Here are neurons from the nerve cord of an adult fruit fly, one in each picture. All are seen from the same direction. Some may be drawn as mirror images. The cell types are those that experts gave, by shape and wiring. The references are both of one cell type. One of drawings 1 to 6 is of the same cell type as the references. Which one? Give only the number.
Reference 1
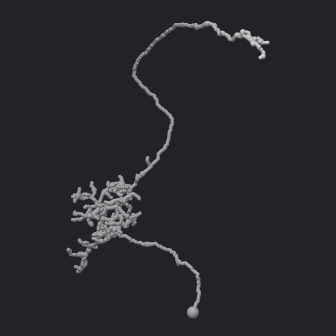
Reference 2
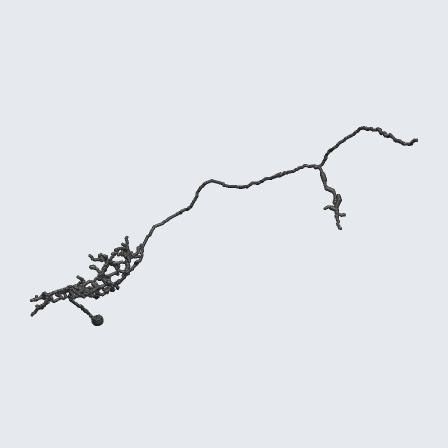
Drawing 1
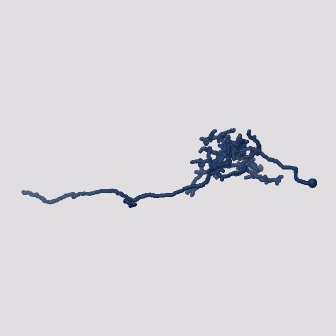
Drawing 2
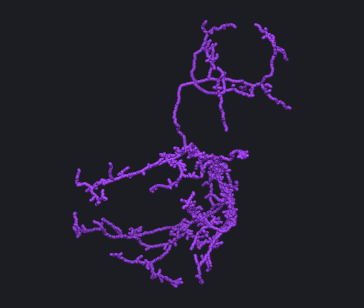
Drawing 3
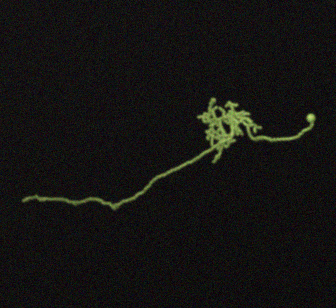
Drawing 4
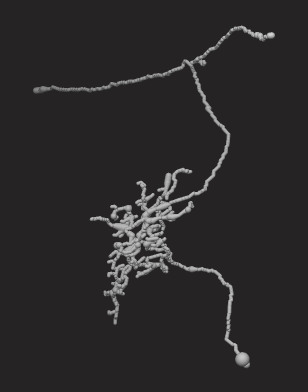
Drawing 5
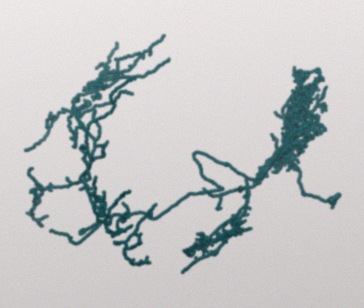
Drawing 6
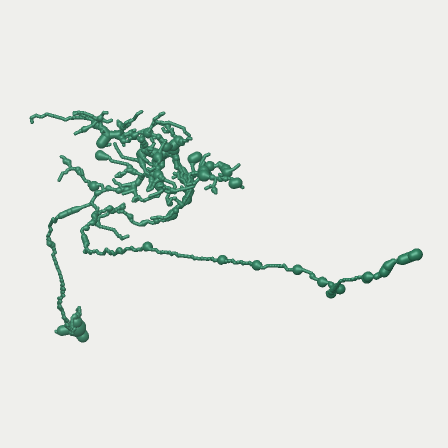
4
